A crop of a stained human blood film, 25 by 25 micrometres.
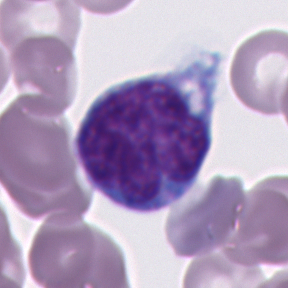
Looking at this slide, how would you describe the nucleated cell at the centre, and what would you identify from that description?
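A single ragged tail of cytoplasm is drawn out from the cell toward the upper right. Inside that tail lies a pale unstained patch. Elsewhere the cytoplasm shows no distinct granules. The nucleus measures about 11 micrometres across, and no distinct nucleolus stands out in it. Name: monocyte.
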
